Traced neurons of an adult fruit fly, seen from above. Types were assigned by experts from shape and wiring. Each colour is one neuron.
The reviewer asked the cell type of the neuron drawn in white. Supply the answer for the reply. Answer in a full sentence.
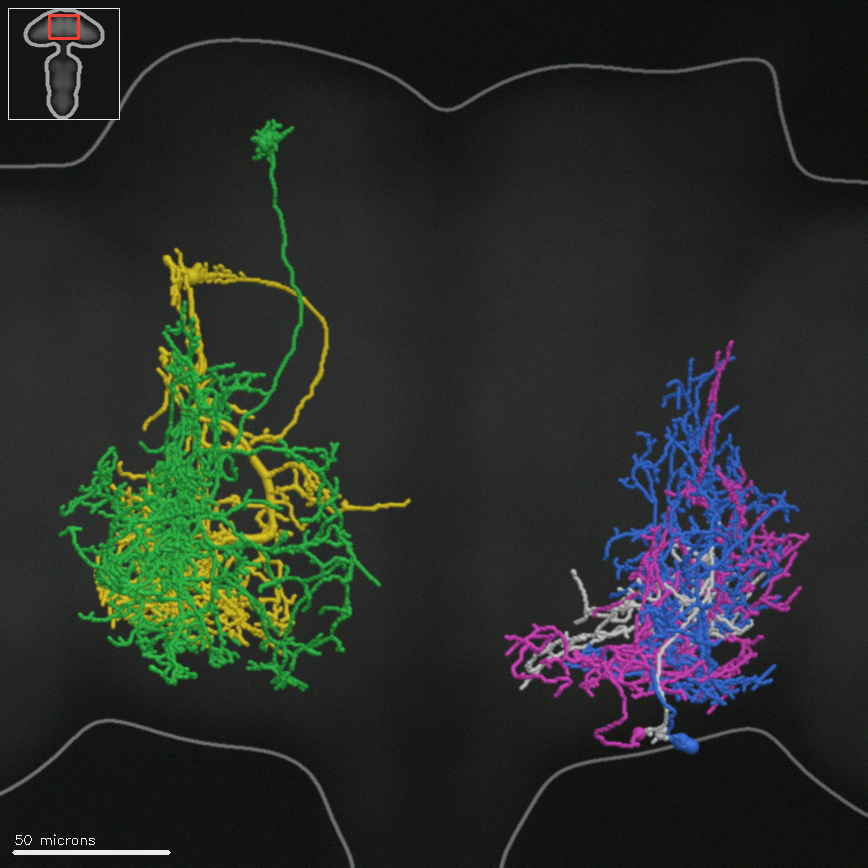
The cell type is WED161.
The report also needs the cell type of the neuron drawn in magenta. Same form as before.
The cell type is PS261.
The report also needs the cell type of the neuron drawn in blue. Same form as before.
The cell type is PS234.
